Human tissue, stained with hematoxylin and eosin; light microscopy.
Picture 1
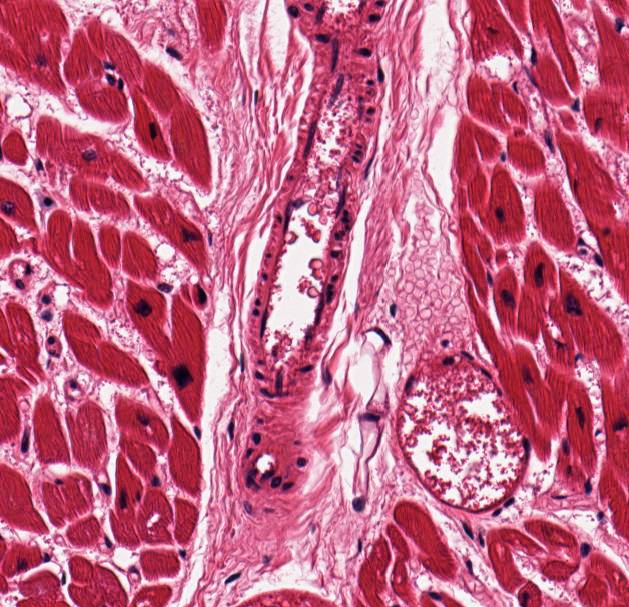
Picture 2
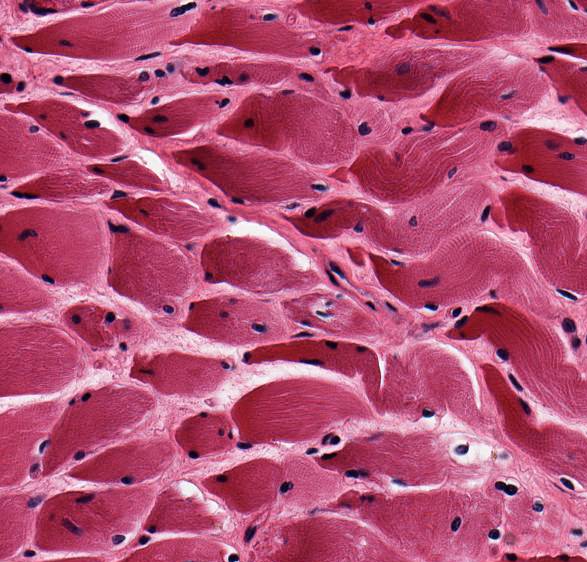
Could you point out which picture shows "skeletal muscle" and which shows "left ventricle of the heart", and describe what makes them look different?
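Here the left ventricle of the heart is in picture 1, skeletal muscle in picture 2. In the first, look at the vertical band of pale pink connective tissue with an elongated thin-walled vessel running down the middle between masses of muscle fibres. Notice each fibre's deeply eosinophilic cytoplasm and single, centrally placed nucleus.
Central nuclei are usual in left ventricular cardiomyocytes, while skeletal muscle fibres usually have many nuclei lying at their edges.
In skeletal muscle, deep pink-red fibres in mixed planes fill the field, separated by thin pale pink connective tissue with small dark elongated nuclei, and fine cross-striations show in lengthwise fibres toward the upper right.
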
